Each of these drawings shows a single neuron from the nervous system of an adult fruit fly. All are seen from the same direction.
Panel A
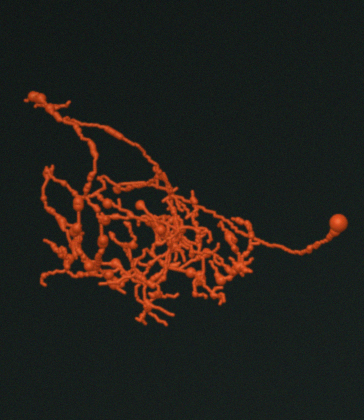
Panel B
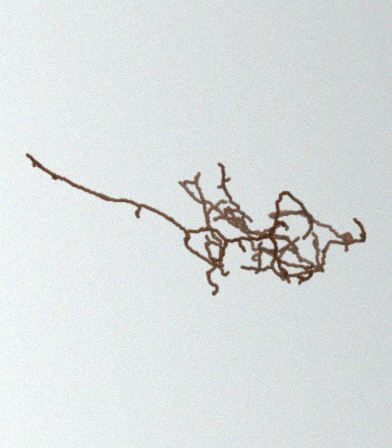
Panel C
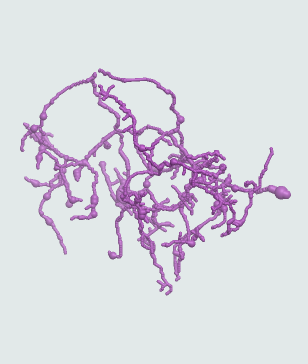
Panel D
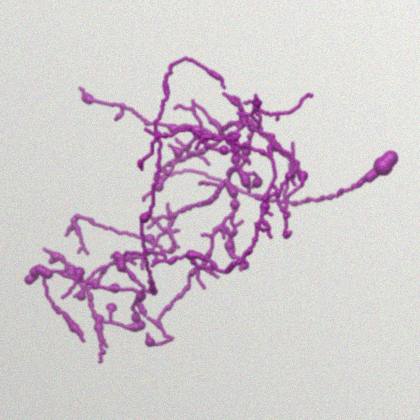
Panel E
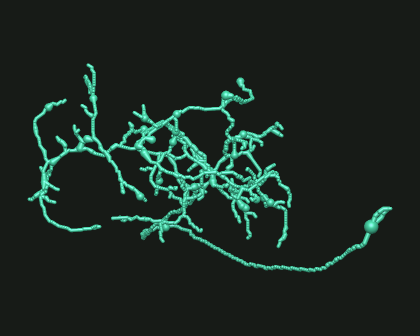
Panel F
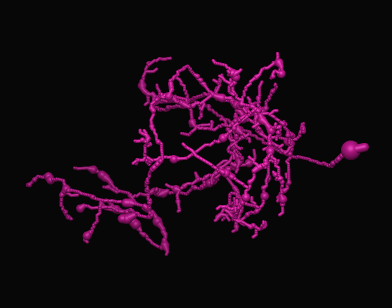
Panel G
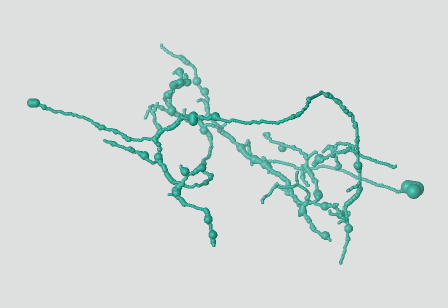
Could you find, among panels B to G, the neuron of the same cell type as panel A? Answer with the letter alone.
C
